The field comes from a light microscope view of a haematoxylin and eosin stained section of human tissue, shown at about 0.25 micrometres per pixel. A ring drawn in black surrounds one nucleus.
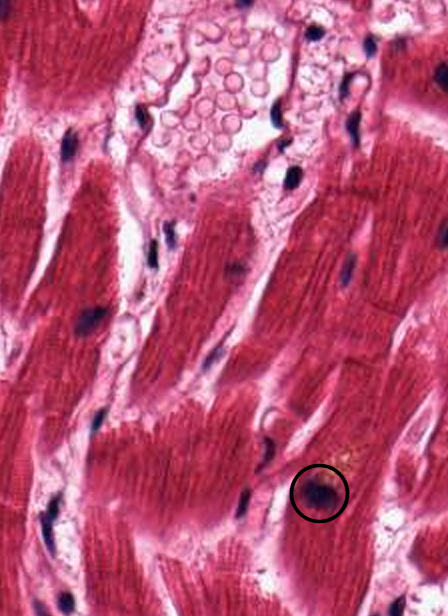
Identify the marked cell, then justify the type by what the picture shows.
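It is a cardiomyocyte. The nucleus is a dark, rounded-oval blot, plumper and broader than the thin, elongated nuclei that lie in the pale spaces between the fibres. The nucleus sits inside the fibre, well within its borders rather than pressed against its edge. The fibre runs diagonally, parallel to the fibres beside it, and is separated from them by narrow pale gaps.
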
